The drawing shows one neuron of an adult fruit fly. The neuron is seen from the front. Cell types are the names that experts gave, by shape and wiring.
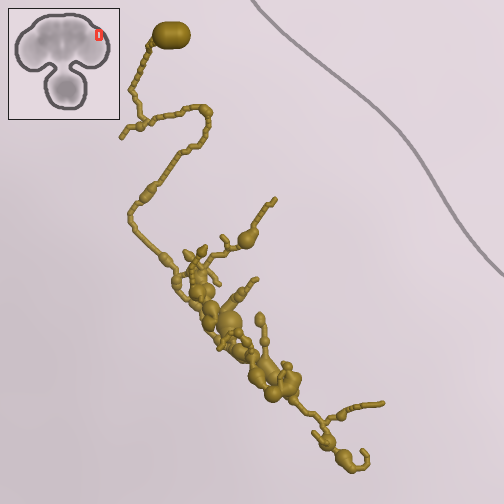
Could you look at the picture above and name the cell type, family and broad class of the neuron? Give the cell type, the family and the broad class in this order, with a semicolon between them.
Dm-DRA2; Dm; optic-lobe intrinsic neuron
